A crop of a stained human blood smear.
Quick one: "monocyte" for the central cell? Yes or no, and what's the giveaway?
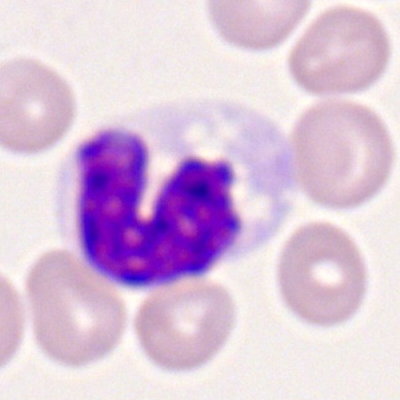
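Yes, I would keep monocyte for this central cell. What settles it for me is the nucleus: a single curved band bent into a U shape, with a deep cleft opening upward.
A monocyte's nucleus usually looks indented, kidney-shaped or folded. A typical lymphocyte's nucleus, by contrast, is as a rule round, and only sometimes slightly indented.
So a cleft this deep speaks against lymphocyte. The cytoplasm is plentiful too, lying mostly to the upper right of the nucleus.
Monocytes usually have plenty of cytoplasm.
I can see no nucleoli in the nucleus.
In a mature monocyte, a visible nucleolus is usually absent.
The rest I simply note: the cytoplasm is pale lilac with no coarse orange granules, and several red cells lie close around the cell.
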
